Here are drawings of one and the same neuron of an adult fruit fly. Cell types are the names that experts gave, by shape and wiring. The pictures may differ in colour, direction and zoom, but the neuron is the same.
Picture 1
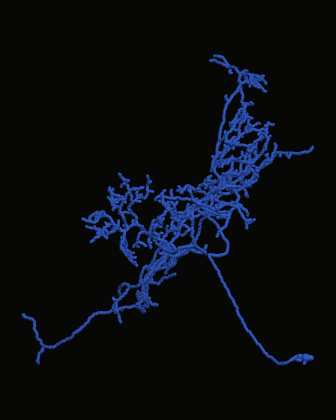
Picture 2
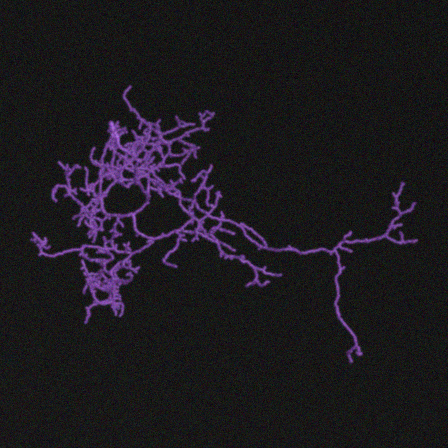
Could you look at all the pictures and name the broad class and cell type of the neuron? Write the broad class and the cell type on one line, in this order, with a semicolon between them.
central-brain intrinsic neuron; AVLP715m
